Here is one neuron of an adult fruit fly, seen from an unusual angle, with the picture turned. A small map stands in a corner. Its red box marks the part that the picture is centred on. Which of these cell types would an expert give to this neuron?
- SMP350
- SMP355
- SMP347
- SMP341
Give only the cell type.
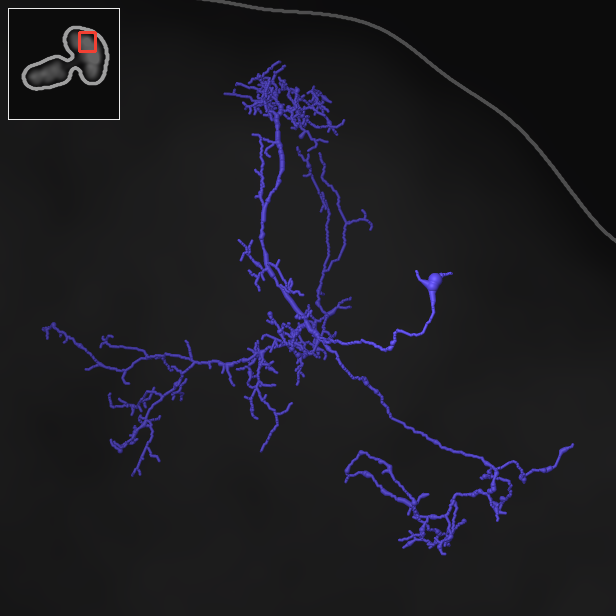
SMP341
